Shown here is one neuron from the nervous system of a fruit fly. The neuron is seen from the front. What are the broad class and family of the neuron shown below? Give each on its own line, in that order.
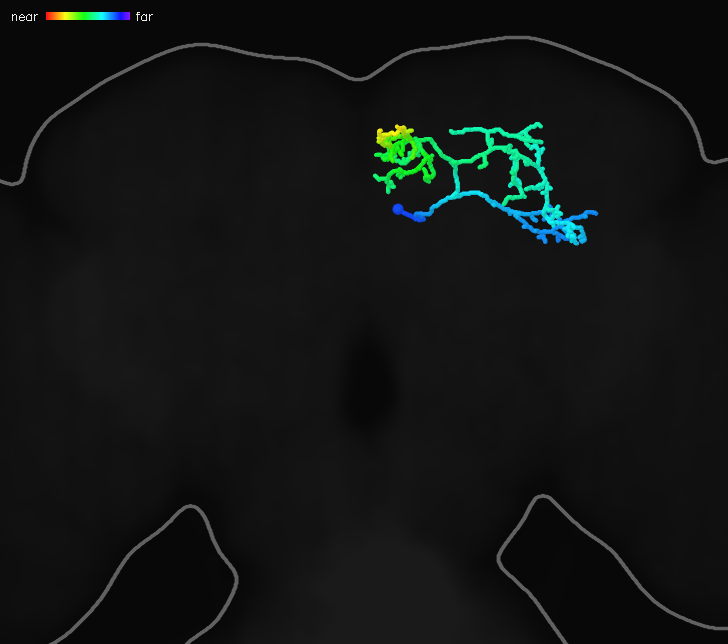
central-brain intrinsic neuron
hemilineage DM4_dorsal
